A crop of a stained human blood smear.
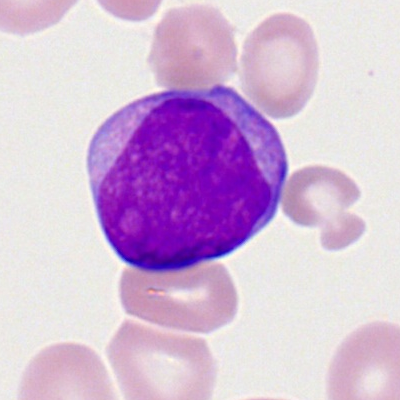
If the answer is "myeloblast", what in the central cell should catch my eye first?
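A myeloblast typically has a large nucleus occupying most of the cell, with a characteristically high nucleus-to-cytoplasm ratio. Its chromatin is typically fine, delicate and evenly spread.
Both fit here: the nucleus is a single unlobed mass filling most of the cell, and the chromatin is fine and evenly stippled, not coarsely clumped.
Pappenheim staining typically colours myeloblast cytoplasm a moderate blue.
Here, by contrast, the cytoplasm is pale blue, darker toward the cell edge. The outline is angular, with several fairly straight sides.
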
